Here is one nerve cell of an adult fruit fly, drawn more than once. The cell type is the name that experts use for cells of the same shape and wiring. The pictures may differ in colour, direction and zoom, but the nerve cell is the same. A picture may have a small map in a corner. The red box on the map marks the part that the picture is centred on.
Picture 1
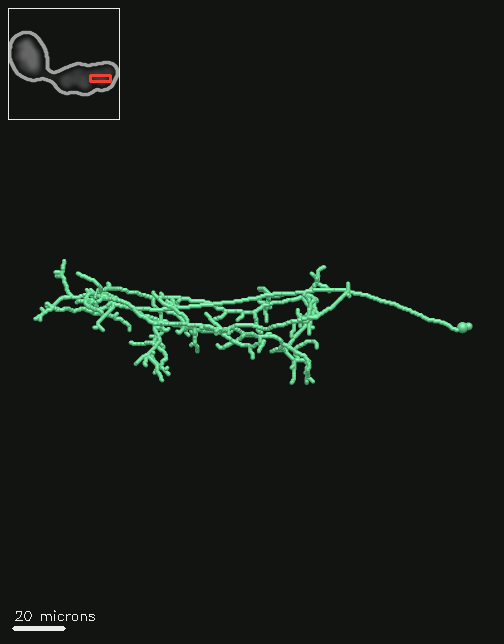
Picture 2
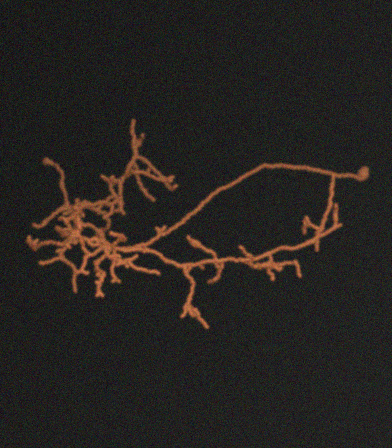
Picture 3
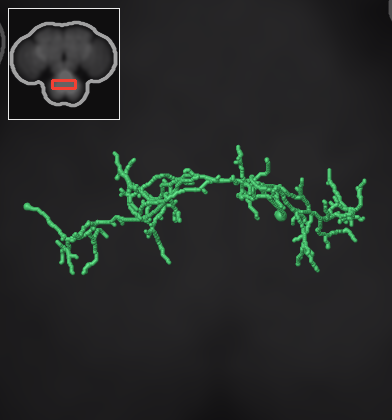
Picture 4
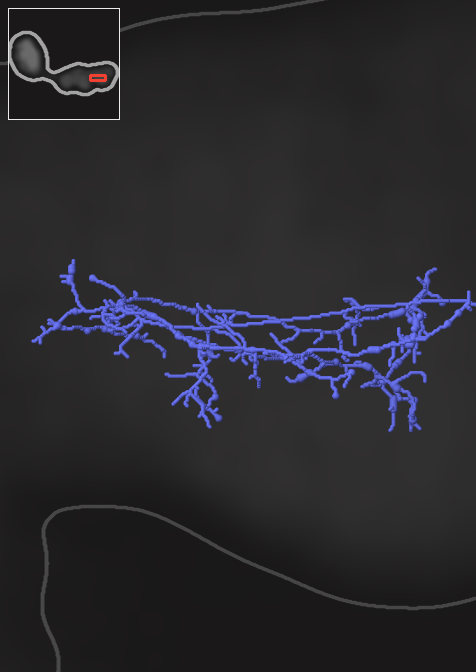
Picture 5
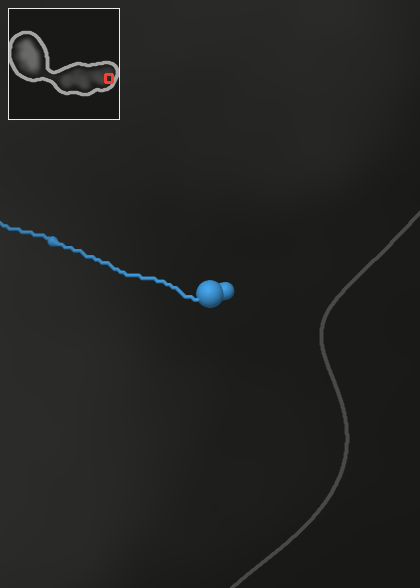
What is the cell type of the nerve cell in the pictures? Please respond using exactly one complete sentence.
This nerve cell is included in the cell type IN12B066_d.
